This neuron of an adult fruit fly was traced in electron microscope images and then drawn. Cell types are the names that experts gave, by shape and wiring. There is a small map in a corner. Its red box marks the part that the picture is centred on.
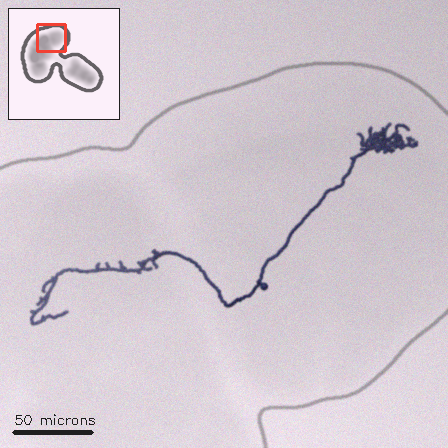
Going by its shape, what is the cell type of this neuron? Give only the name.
MeVP10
